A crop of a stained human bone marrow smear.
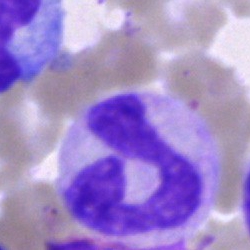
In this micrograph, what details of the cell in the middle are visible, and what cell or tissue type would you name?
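Round cell, smooth edge. Chromatin dark purple, condensed. No nucleoli visible. Pale lilac cytoplasm forms a generous rim around the nucleus and fills its bend. Cell: band neutrophil.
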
